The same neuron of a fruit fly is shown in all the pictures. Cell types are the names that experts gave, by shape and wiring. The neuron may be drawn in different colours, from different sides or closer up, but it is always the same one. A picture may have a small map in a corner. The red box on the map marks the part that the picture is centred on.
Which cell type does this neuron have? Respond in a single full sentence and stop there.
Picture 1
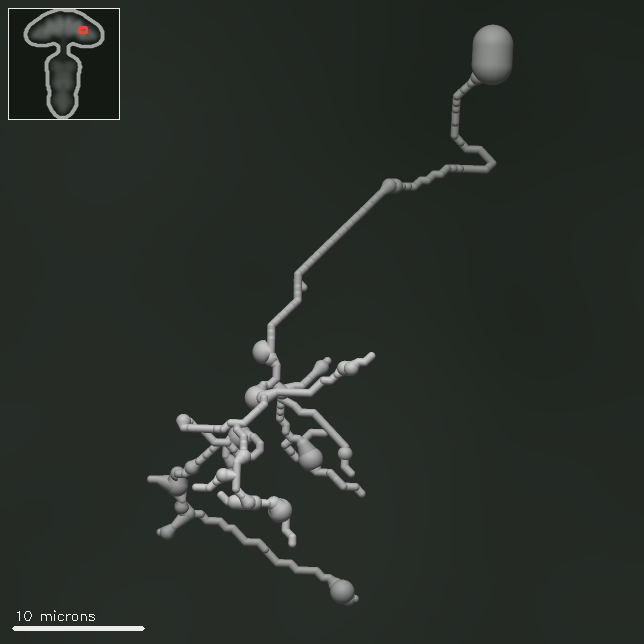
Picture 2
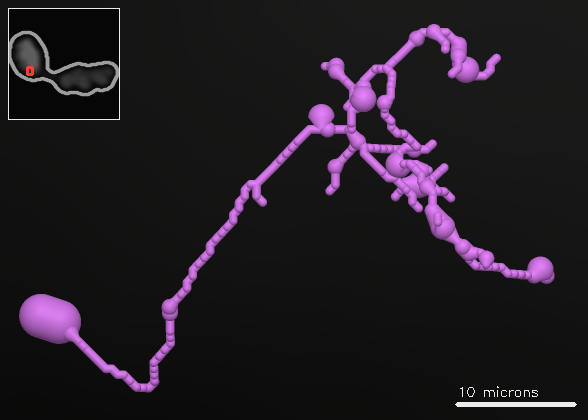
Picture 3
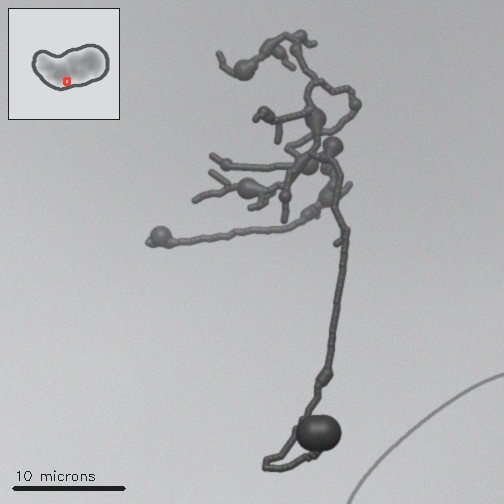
The cell type for the neuron is Cm2.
